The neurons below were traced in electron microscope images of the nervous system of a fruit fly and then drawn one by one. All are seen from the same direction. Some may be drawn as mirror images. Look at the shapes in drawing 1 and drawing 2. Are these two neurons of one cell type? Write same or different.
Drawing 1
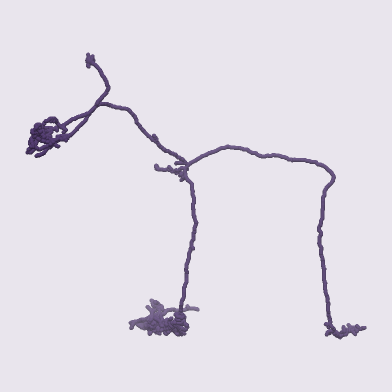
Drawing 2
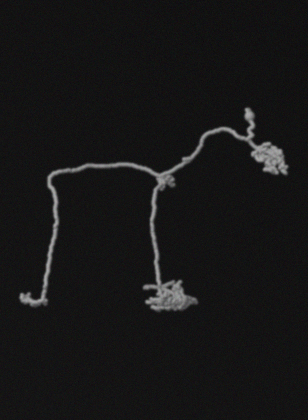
same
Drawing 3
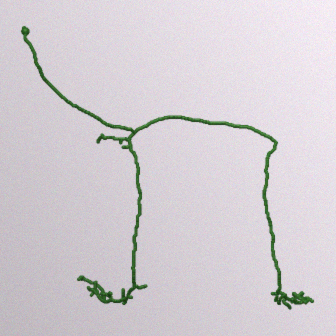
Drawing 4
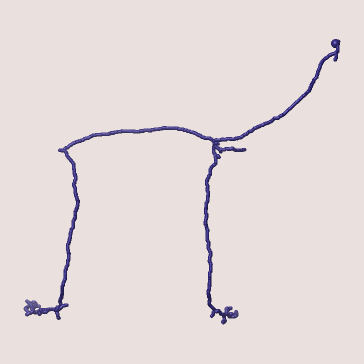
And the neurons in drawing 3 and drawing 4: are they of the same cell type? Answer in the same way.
same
